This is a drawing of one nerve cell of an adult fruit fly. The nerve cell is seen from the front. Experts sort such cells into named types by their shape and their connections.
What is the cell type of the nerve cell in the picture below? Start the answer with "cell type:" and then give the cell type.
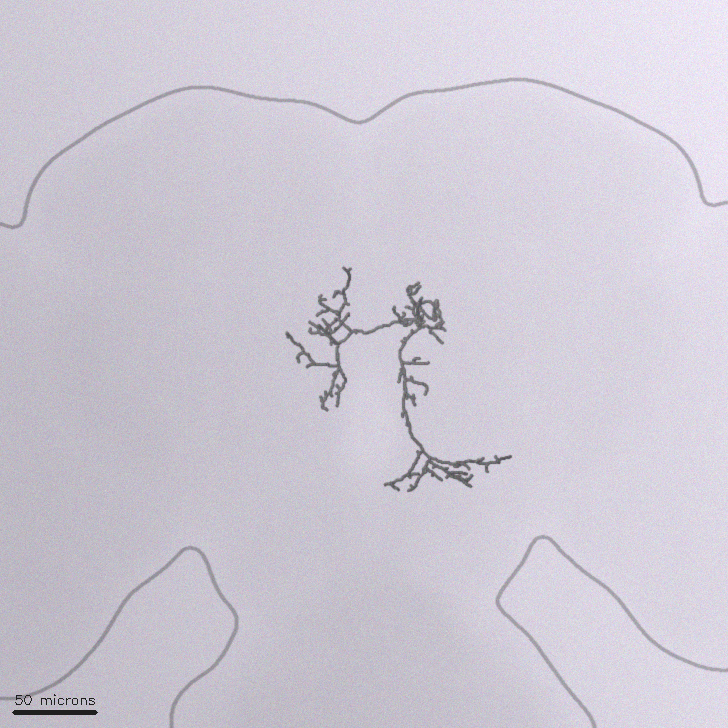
cell type: IB096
